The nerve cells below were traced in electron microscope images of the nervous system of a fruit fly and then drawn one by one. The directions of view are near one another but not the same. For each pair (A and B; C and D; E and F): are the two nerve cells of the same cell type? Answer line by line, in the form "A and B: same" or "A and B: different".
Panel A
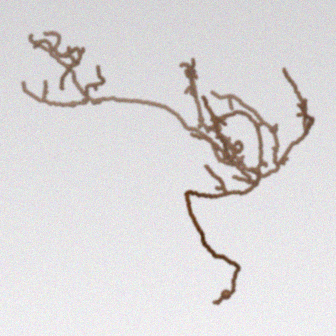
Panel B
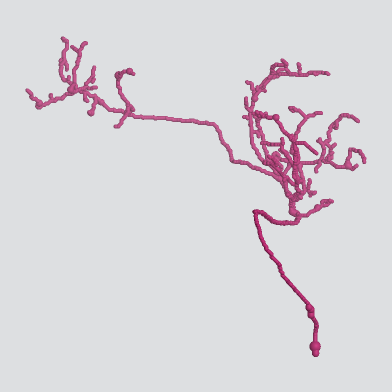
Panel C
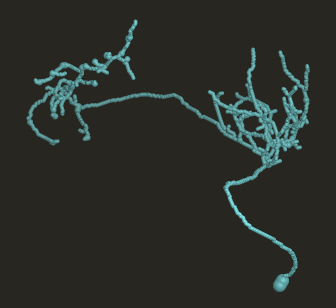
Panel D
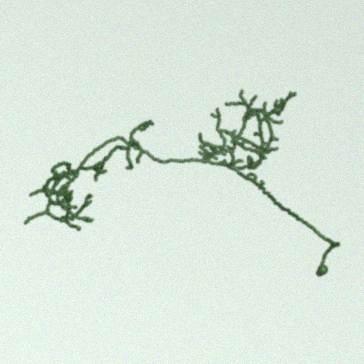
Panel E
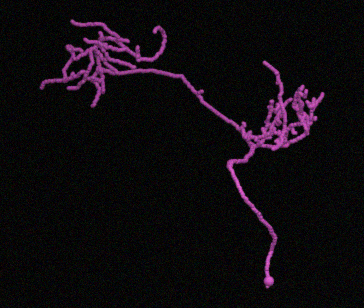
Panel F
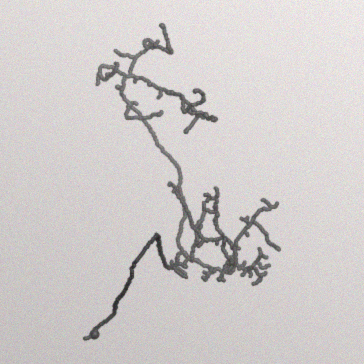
A and B: same
C and D: same
E and F: different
